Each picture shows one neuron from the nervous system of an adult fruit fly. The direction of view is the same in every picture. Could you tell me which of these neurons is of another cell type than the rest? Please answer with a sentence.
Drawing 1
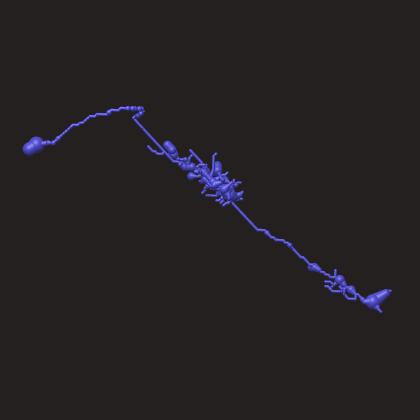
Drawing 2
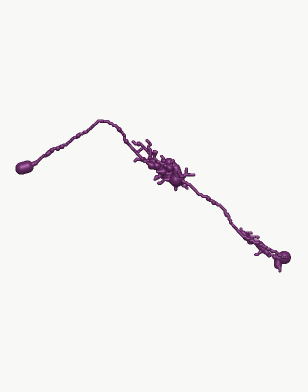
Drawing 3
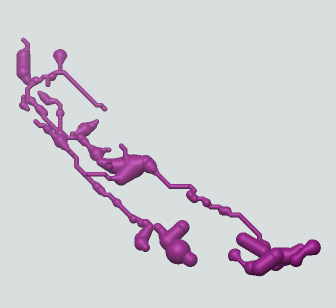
Drawing 3 shows a neuron of another cell type.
